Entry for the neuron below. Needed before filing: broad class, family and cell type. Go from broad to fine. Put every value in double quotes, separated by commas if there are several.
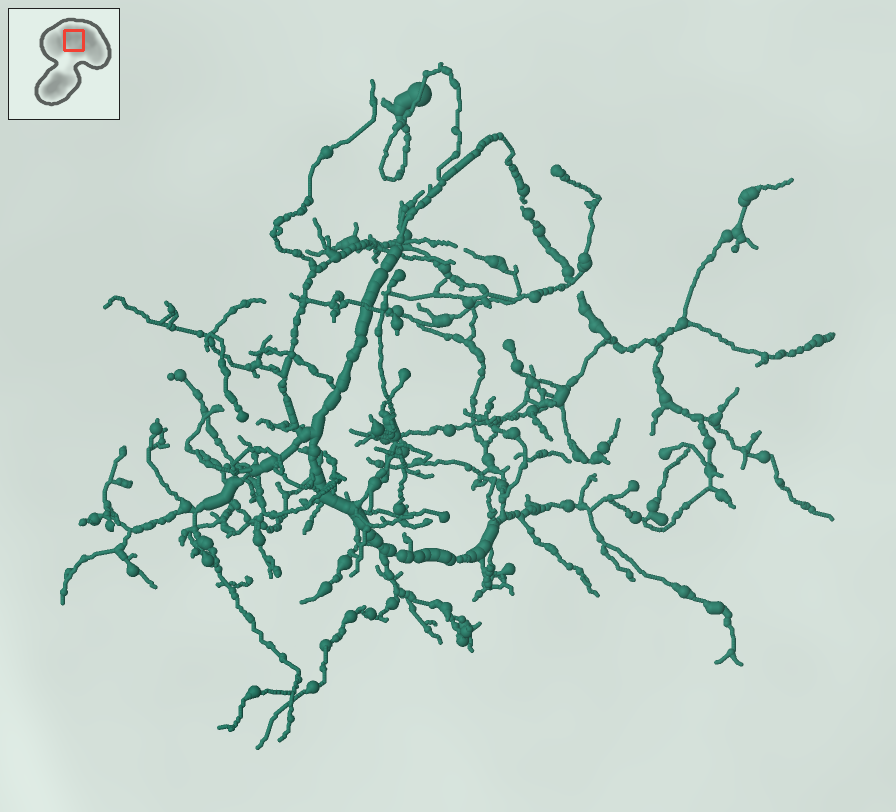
"central-brain intrinsic neuron", "hemilineage DM4_dorsal", "PS107"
